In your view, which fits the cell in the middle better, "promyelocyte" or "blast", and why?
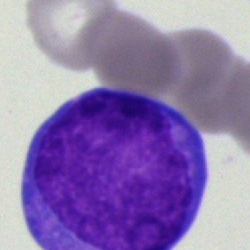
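It's a blast. Looking at it, the chromatin is finely textured rather than coarsely clumped. The cytoplasm is deep blue and forms only a thin rim around the nucleus, widest at the lower left of the cell.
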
